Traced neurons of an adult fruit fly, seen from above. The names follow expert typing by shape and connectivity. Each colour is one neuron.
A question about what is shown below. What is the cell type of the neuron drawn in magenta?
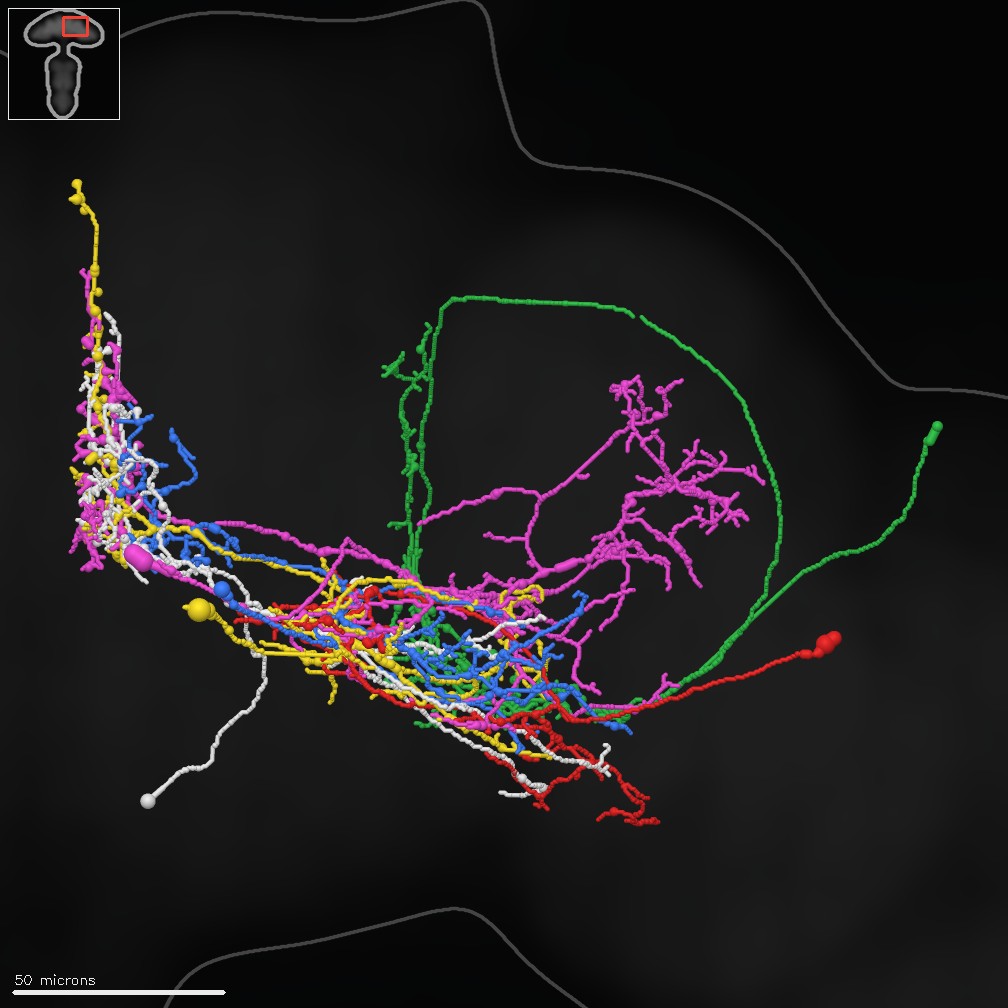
SMP444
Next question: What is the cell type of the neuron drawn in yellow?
SMP345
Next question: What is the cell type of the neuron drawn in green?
CB3758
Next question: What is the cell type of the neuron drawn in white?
SMP416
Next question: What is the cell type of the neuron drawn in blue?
SMP426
